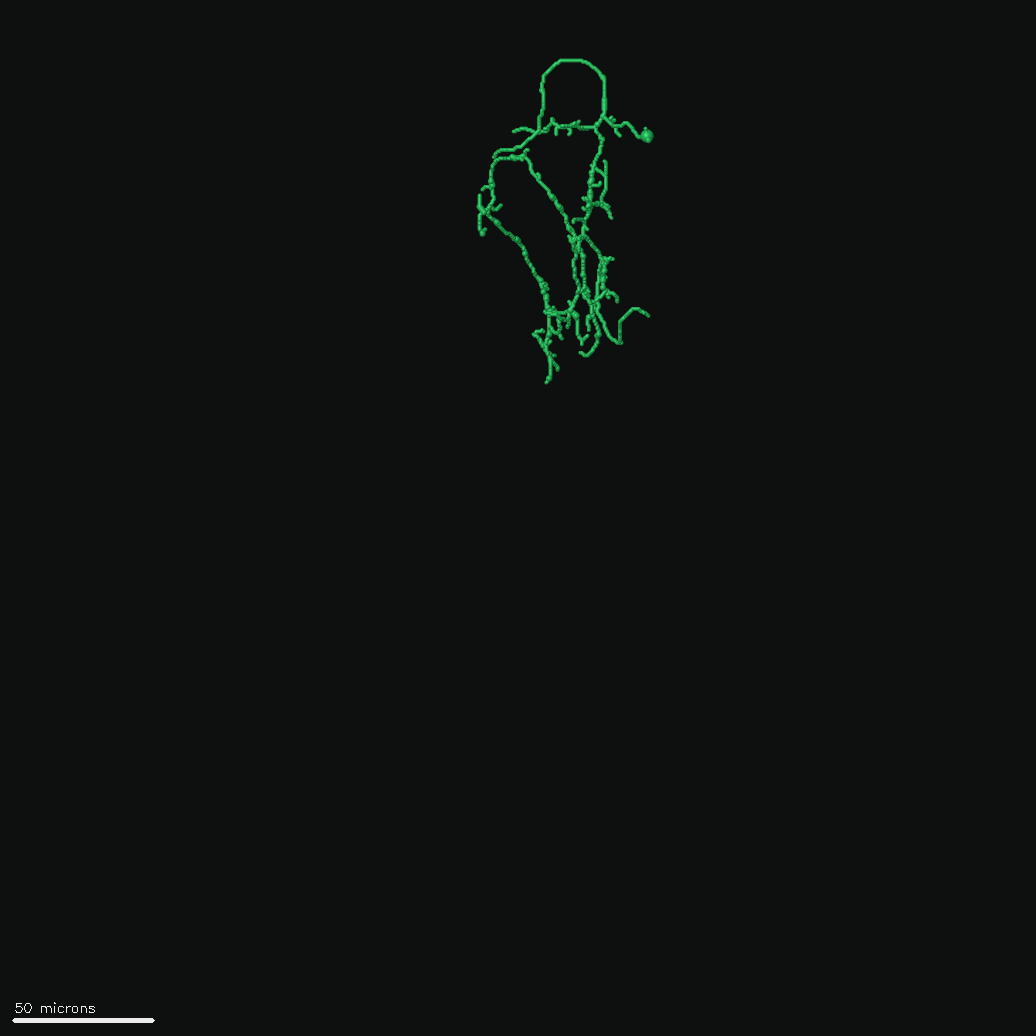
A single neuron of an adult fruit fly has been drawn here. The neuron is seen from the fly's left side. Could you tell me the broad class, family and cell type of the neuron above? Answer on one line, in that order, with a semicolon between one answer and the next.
central-brain intrinsic neuron; hemilineage SLPpm1; SLP286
